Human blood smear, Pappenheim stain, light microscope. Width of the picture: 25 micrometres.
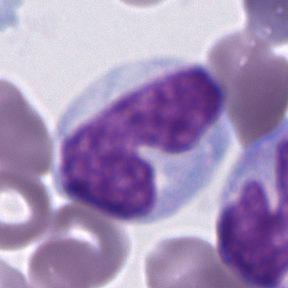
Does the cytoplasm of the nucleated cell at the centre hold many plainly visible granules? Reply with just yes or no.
No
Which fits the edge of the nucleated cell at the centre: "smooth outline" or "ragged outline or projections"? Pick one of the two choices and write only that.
Smooth outline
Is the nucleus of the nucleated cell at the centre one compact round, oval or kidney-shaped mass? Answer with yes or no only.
Yes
